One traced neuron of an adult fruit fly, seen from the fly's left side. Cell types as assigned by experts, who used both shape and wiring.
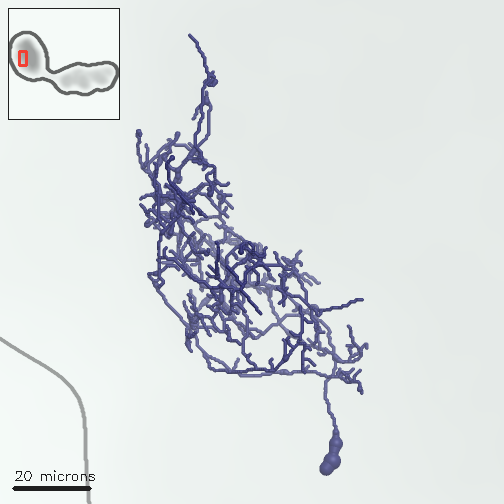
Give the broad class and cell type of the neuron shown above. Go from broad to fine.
central-brain intrinsic neuron; CB1287_c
